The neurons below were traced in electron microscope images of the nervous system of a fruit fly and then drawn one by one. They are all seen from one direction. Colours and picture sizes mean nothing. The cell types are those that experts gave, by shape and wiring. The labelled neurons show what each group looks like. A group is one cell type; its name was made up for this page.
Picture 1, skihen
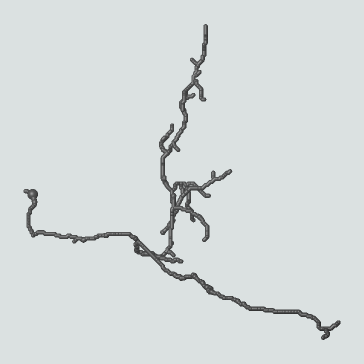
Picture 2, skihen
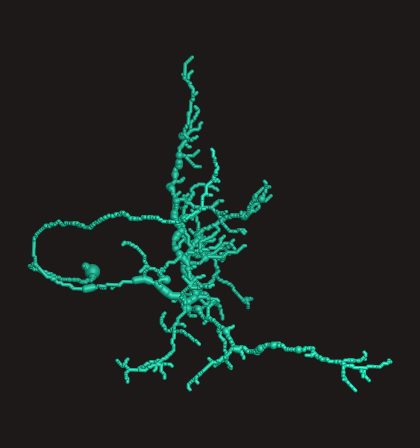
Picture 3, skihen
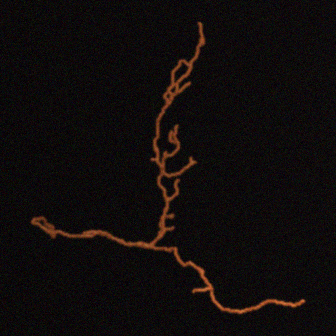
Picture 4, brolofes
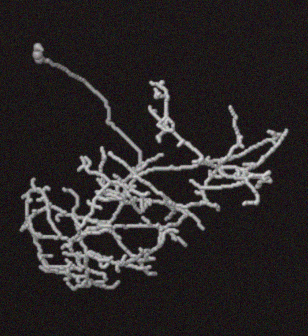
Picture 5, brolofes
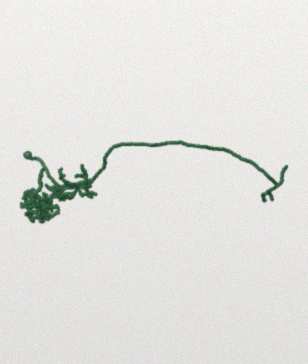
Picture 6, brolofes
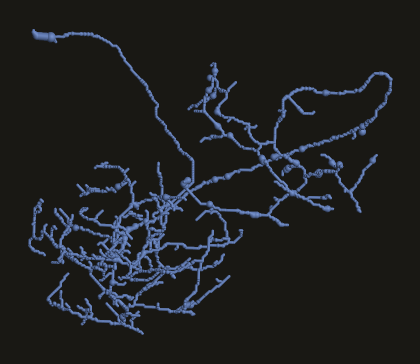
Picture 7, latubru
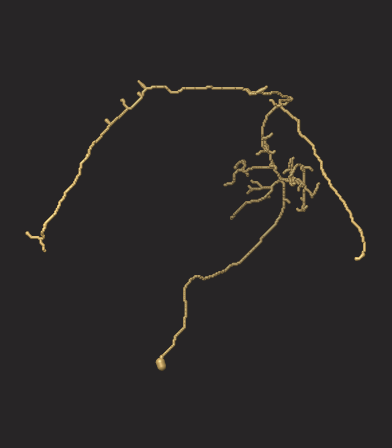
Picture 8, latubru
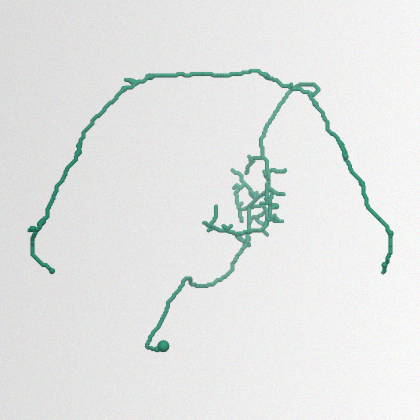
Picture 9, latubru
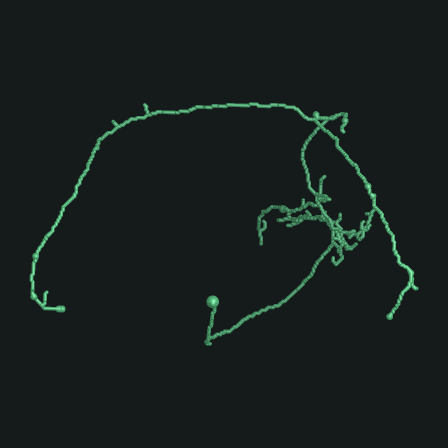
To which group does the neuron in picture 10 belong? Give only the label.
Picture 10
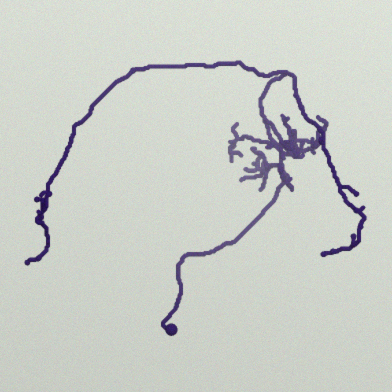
latubru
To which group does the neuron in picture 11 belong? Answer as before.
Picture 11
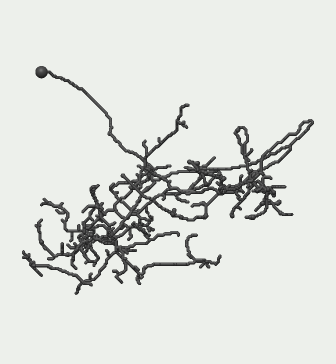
brolofes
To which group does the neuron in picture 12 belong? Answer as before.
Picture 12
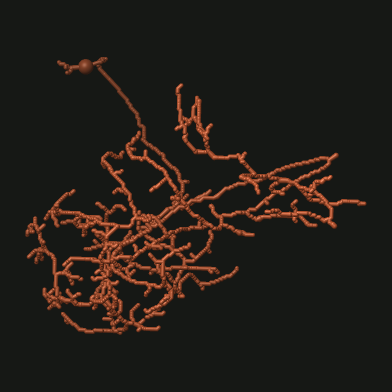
brolofes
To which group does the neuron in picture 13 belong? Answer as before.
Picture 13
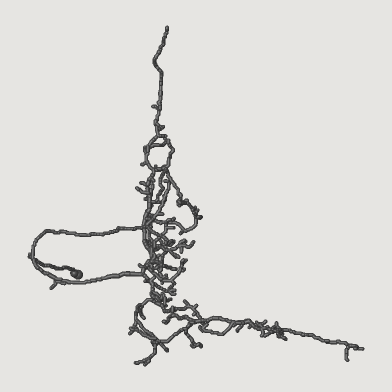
skihen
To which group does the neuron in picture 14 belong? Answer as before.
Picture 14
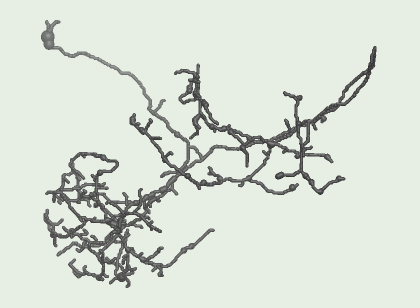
brolofes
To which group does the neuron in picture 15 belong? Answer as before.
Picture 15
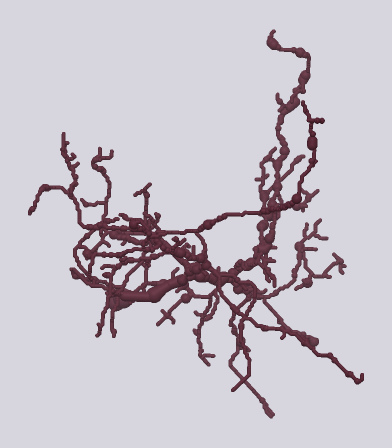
skihen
